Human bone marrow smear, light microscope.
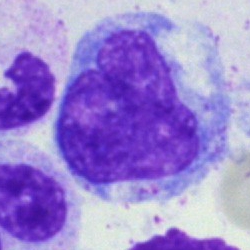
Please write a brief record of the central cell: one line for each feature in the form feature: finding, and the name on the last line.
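Outline: roughly round
Colour: cytoplasm pale greyish-blue
Rim: cytoplasm wider on the right side of the nucleus
Granules: a few fine pinkish-purple ones scattered in the cytoplasm
Name: monocyte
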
